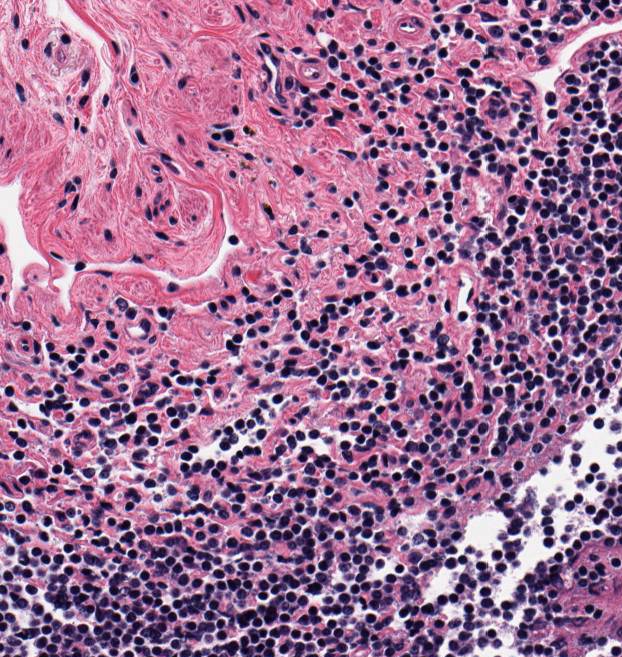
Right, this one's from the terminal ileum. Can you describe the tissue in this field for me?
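The field is divided between two components. Dense sheets of small round lymphocytes occupy the right side and lower half; their nuclei are dark and round, with very scant cytoplasm. The upper left is pink fibrous stroma composed of wavy collagen bundles bearing scattered spindle-shaped nuclei. Neither epithelium nor glands are present in any part of the field.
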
